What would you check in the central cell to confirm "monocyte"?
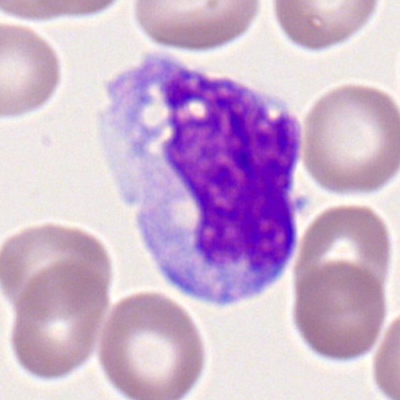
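The bit that goes with a monocyte here is the vacuoles: a few small clear ones sit in the cytoplasm at the upper left edge of the nucleus.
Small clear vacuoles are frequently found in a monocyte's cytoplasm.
Apart from that, the nucleus is one irregular mass filling the right side of the cell, its chromatin deep purple and clumped, with small paler patches between the clumps. A moderate amount of pale grey-blue cytoplasm lies mostly over on the left side.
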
